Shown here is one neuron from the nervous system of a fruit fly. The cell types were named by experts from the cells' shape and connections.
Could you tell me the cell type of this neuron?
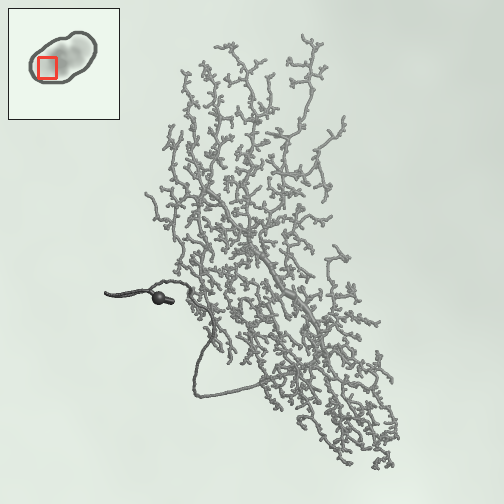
Li28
